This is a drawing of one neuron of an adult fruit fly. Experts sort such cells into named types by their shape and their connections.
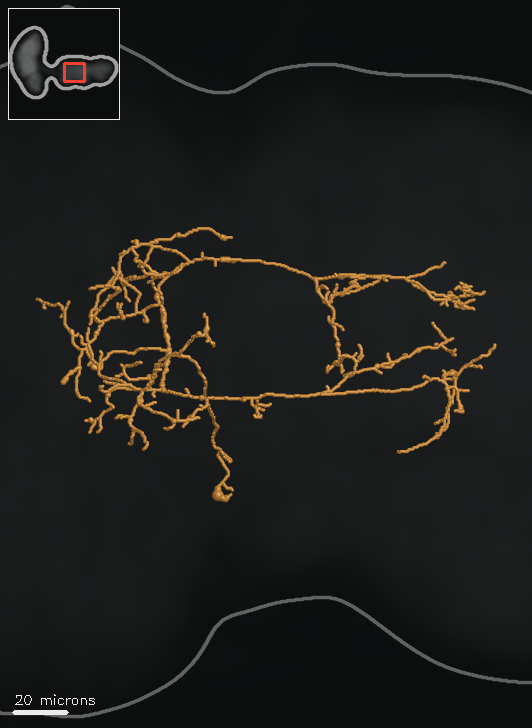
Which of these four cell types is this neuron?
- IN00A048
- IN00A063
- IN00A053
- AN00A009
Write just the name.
IN00A053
